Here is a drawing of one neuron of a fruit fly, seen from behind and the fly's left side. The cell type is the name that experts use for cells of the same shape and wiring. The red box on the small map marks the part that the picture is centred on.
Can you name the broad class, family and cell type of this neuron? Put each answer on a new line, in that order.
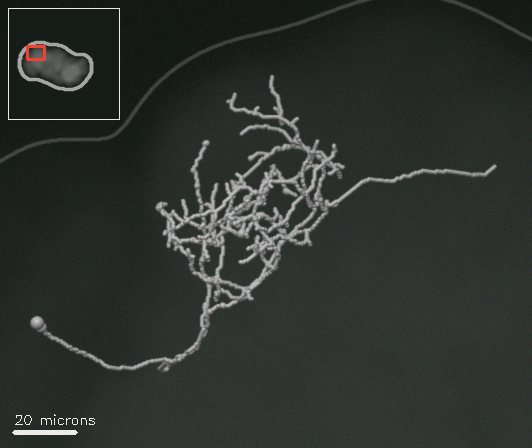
central-brain intrinsic neuron
hemilineage SLPav1_medial
CB2048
